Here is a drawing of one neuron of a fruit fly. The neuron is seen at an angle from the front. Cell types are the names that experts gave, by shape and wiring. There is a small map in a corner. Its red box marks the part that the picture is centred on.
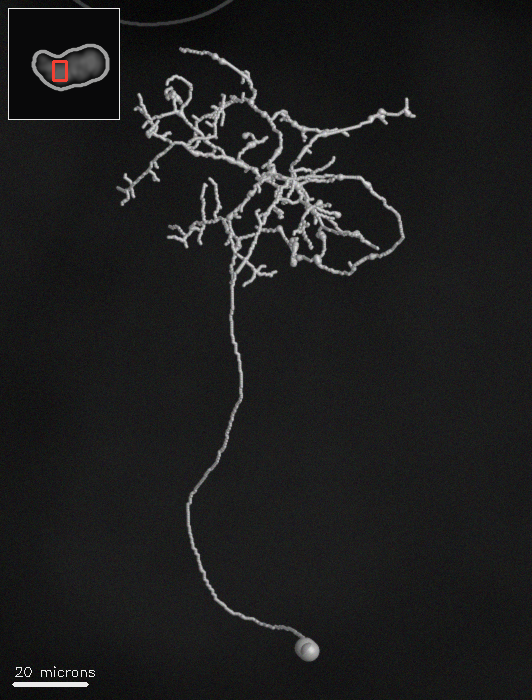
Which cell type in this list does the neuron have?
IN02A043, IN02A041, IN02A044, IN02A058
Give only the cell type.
IN02A043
